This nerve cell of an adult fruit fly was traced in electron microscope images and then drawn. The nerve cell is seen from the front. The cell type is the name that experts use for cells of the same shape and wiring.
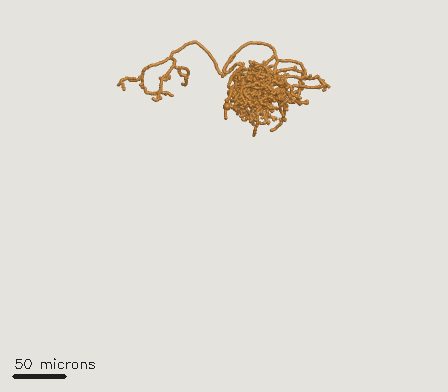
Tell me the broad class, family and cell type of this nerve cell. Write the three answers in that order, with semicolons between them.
central-brain intrinsic neuron; hemilineage SMPad1; SMP081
